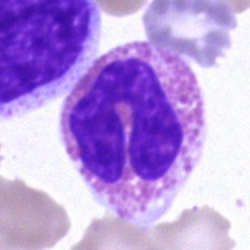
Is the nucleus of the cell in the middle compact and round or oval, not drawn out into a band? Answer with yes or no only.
No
